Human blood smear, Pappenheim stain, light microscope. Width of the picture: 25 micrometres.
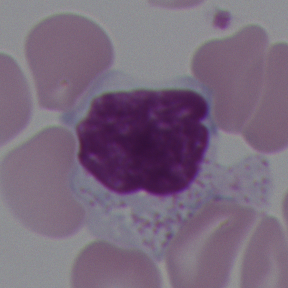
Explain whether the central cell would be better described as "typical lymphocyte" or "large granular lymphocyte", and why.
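Large granular lymphocyte.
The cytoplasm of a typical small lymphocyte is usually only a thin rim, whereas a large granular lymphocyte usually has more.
Here most of the cytoplasm lies below and to the right of the nucleus, very pale greyish-blue. Nucleus a single broad, rounded mass without lobes, about 12 by 10 micrometres. Chromatin dense, dark purple, coarsely clumped.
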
